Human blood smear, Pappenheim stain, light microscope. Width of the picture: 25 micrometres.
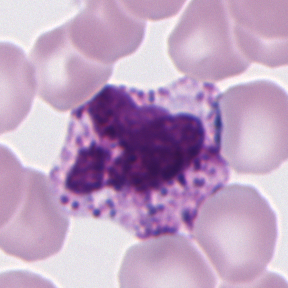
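Basophil, the cell in the middle of this blood smear. Its nucleus is irregular and lobed, with dense, dark purple chromatin. Now look at the granules: they are dark purple too, coarse, and scattered unevenly.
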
